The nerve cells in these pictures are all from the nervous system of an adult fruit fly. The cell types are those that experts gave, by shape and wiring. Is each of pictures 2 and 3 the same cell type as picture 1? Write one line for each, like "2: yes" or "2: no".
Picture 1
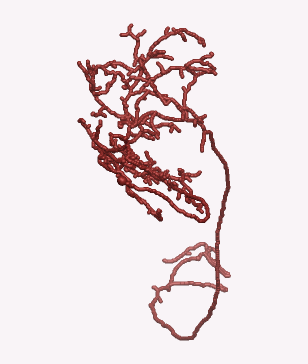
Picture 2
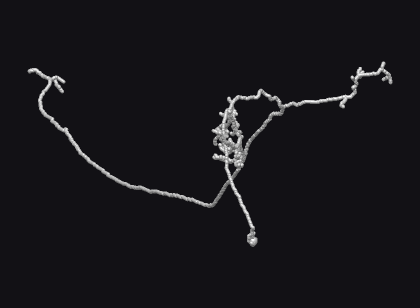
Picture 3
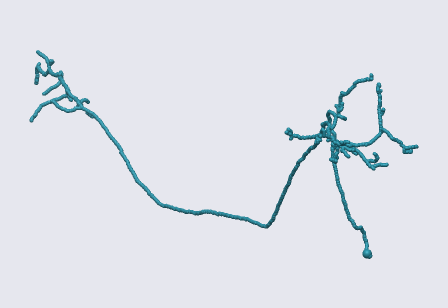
2: no
3: no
